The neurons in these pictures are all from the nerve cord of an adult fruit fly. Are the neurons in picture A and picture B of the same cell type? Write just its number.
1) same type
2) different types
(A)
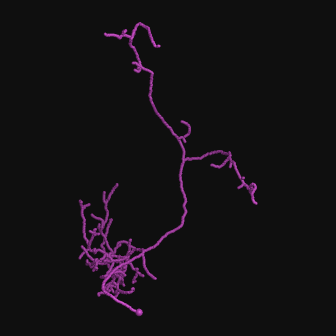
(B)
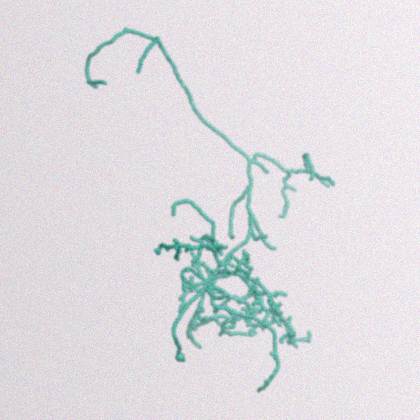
2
